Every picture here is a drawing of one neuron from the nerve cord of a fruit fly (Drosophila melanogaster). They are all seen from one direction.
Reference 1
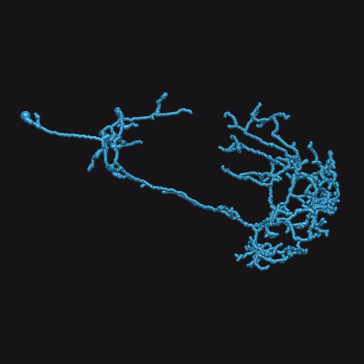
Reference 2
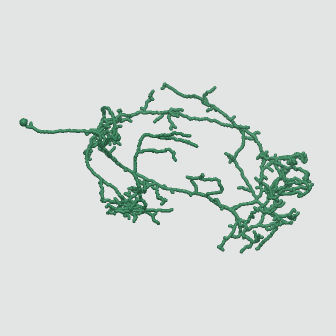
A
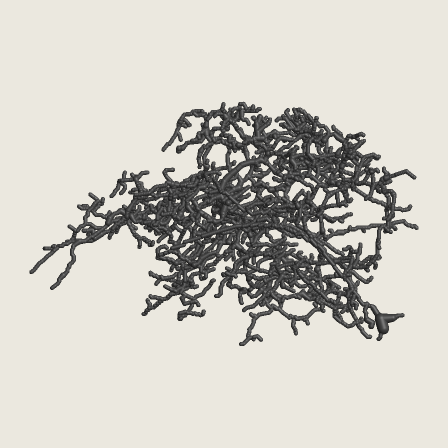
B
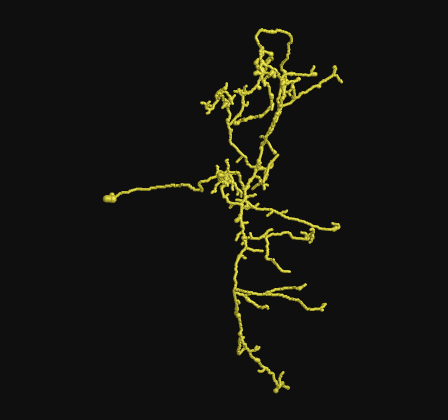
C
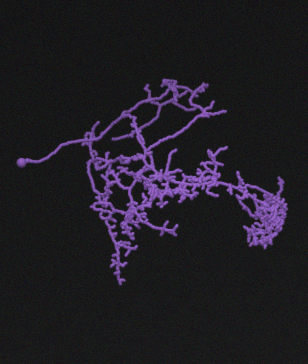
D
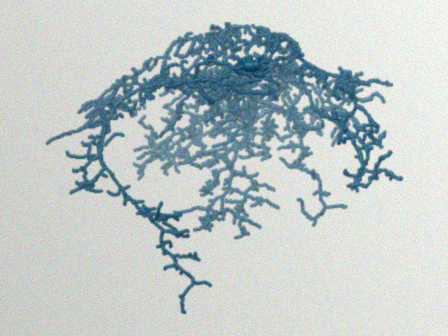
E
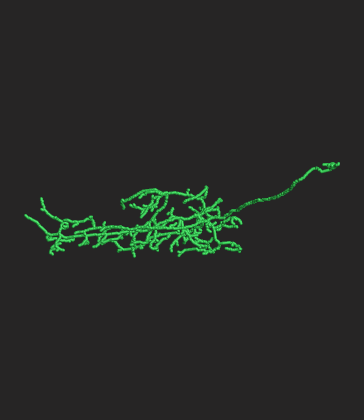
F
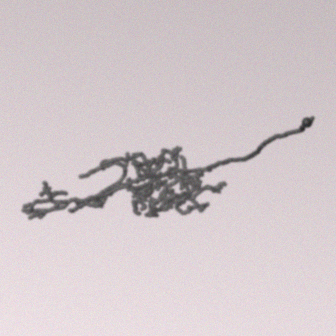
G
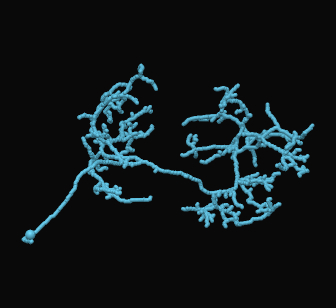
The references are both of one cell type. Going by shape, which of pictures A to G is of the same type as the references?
Picture G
